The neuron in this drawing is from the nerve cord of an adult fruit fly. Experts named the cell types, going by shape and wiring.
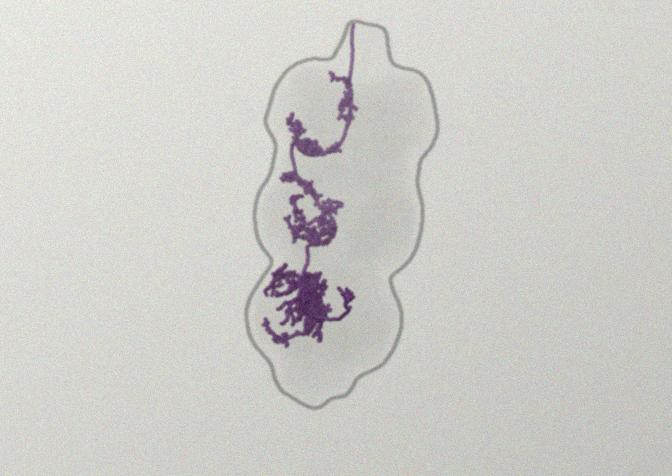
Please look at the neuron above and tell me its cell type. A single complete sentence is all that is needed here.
As for cell type, this neuron is AN01A006.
